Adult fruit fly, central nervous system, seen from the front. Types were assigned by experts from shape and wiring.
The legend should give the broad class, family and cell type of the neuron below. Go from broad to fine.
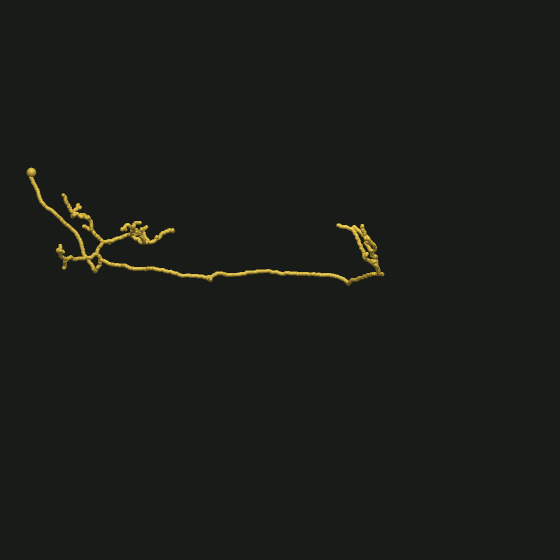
central-brain intrinsic neuron; hemilineage VPNp1_medial; LHPV3a2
